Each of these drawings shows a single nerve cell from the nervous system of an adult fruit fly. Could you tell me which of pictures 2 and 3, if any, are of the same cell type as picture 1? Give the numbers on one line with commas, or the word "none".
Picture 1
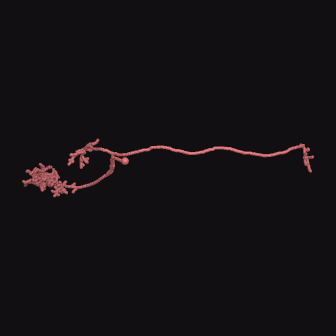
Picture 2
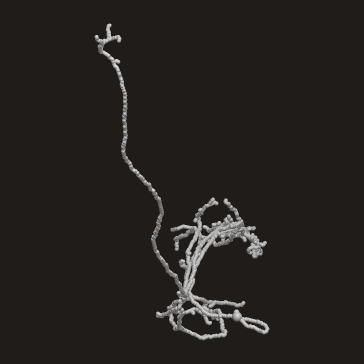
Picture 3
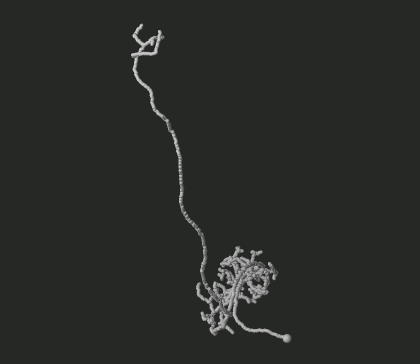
3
